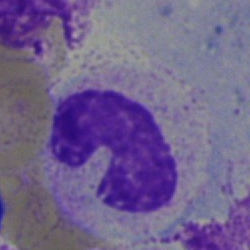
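Band neutrophil, central cell, stained human bone marrow smear. The nucleus is a thick curved band bent into a C or horseshoe shape, its notch opening toward the lower left. Chromatin is dark purple and coarsely clumped, with small paler patches. Cytoplasm is plentiful and pale greyish-lilac.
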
